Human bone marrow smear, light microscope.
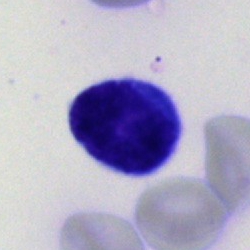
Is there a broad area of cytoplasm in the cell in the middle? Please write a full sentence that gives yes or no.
No, its cytoplasm is scant rather than broad.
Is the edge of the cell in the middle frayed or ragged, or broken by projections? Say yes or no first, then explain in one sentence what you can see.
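No. The cell has a round to oval outline with a smooth edge and no surface projections.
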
